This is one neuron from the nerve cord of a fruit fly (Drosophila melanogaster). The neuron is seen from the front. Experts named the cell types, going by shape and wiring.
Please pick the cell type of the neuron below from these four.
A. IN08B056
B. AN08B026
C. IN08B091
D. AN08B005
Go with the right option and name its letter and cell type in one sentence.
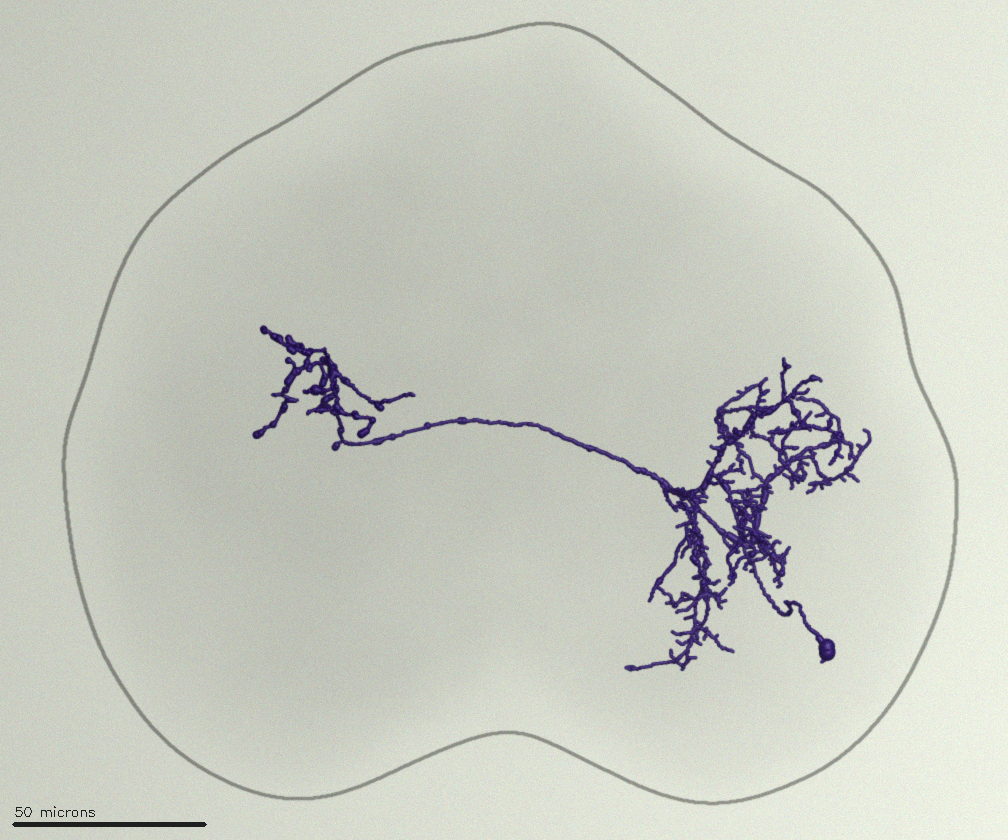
Cell type IN08B056, found in option A, is the type of the neuron.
